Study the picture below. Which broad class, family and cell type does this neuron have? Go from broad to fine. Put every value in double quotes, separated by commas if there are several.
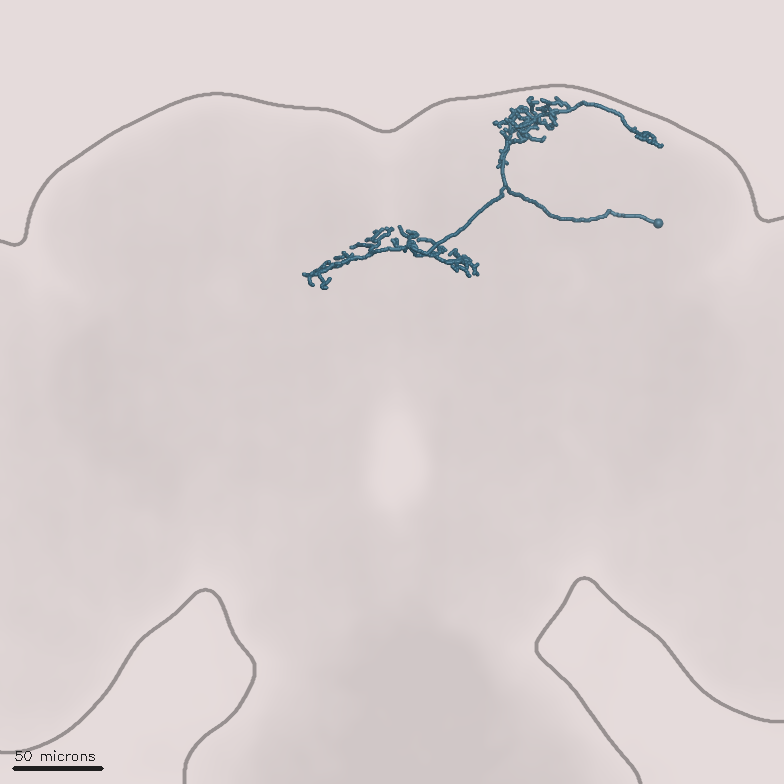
"central-brain intrinsic neuron", "hemilineage DL1_dorsal", "FB7A"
